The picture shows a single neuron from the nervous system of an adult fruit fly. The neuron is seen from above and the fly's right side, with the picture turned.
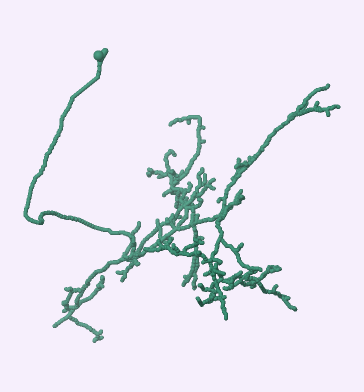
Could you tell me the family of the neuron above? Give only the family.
hemilineage 19A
